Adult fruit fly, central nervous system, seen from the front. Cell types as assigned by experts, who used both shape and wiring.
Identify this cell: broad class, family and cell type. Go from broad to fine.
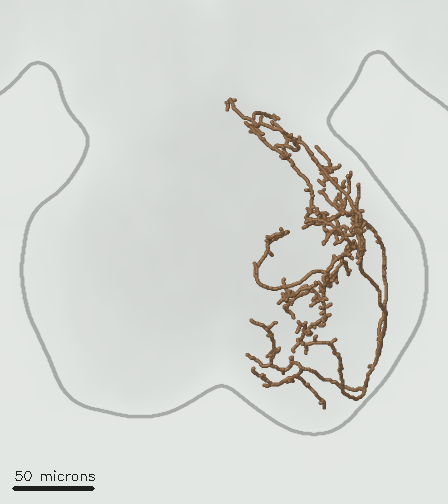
nerve-cord intrinsic neuron; hemilineage 19A; IN19A057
